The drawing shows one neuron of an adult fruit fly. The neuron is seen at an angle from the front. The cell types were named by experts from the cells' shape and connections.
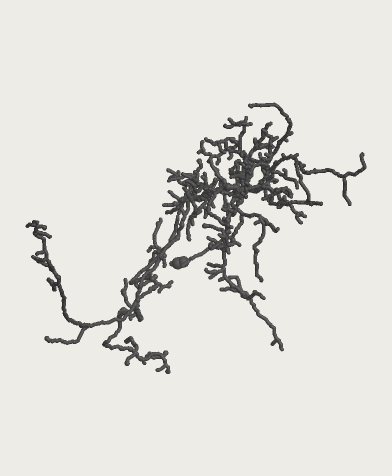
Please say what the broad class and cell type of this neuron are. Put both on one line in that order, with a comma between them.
central-brain intrinsic neuron, PS263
